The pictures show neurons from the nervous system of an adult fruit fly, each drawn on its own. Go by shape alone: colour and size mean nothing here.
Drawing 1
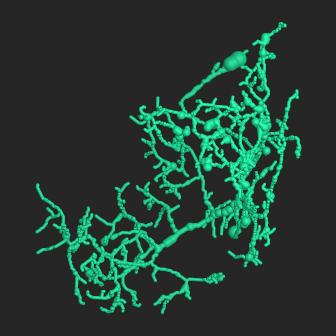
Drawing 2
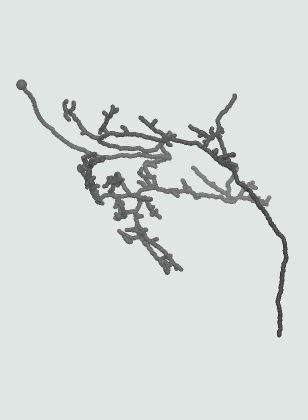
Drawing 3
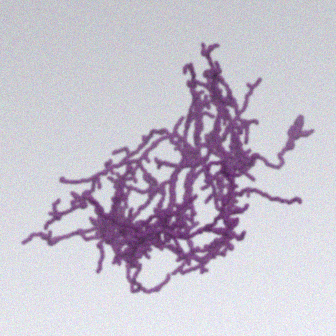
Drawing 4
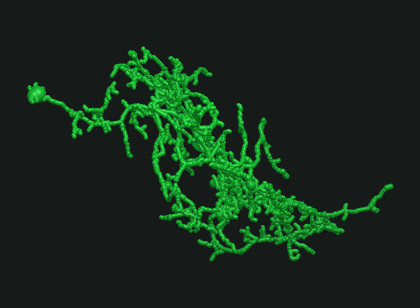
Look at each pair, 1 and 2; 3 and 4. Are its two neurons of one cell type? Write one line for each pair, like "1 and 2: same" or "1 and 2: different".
1 and 2: different
3 and 4: same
